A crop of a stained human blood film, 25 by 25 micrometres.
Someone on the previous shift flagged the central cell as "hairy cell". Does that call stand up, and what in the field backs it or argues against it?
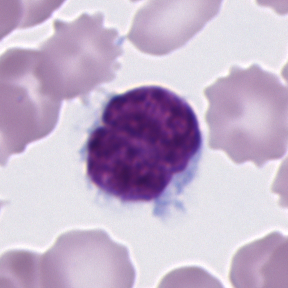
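First the edge: it's ragged with fine hair-like projections, clearest on the left and lower right, which goes with hairy cell.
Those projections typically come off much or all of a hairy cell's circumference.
The cytoplasm is pale blue, a hairy cell colour, but it forms only a scant rim, which is more like a typical lymphocyte.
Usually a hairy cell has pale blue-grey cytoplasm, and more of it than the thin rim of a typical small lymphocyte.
No granules show, which suits both names.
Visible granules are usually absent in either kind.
The nucleus has a distinct notch in its upper-left border and no distinct nucleoli. The cell is about 11 micrometres across, its nucleus about 10 micrometres, filling about 80% of the area; the projections make it a hairy cell.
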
